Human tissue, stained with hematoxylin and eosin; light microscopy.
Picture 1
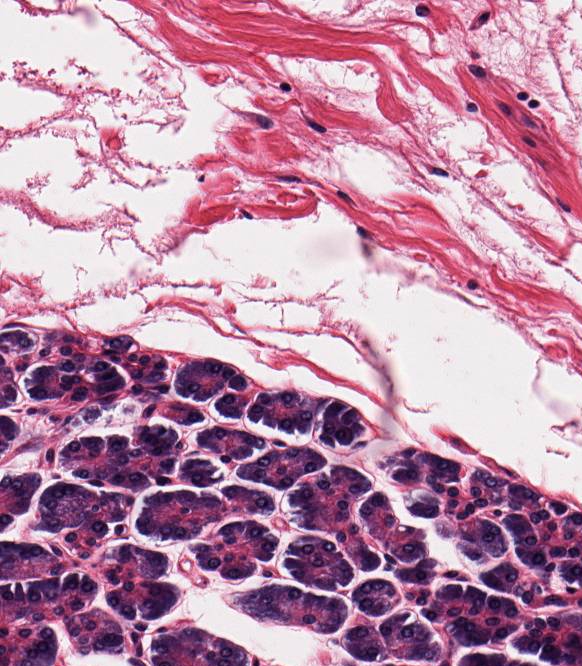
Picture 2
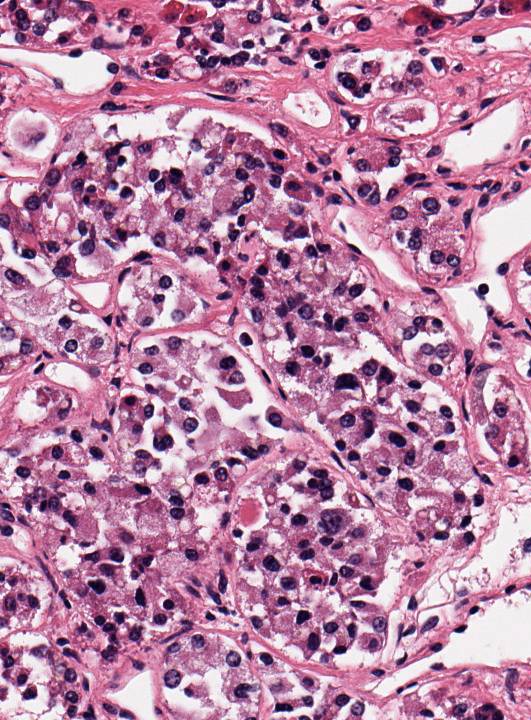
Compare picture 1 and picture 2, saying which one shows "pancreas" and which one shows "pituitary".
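Pancreas appears in picture 1 and pituitary in picture 2. The pancreas is built of acini: small rounded clusters of pyramidal cells with little or no visible lumen. Their cytoplasm is deeply basophilic, purple and granular, and their round nuclei lie toward the base of the cells. In the upper right, wavy eosinophilic fibre bundles with scattered elongated dark nuclei run diagonally from upper left toward lower right. The pituitary instead has its cells grouped into rounded nests of varying size across the whole field, and these nests form no gland lumina. Its nuclei are mostly round and dark, with scattered larger hyperchromatic ones. Thin-walled vessels holding red cells run within the septa, most clearly near the top edge.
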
